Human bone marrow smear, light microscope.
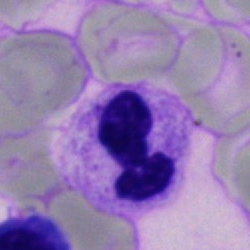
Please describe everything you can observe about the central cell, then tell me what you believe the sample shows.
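The nucleus is placed off-centre, toward the right side of the cell, and its dense chromatin stains dark purple. Cytoplasm is plentiful and pale lilac, with fine purple granules scattered through it. This is a segmented neutrophil.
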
